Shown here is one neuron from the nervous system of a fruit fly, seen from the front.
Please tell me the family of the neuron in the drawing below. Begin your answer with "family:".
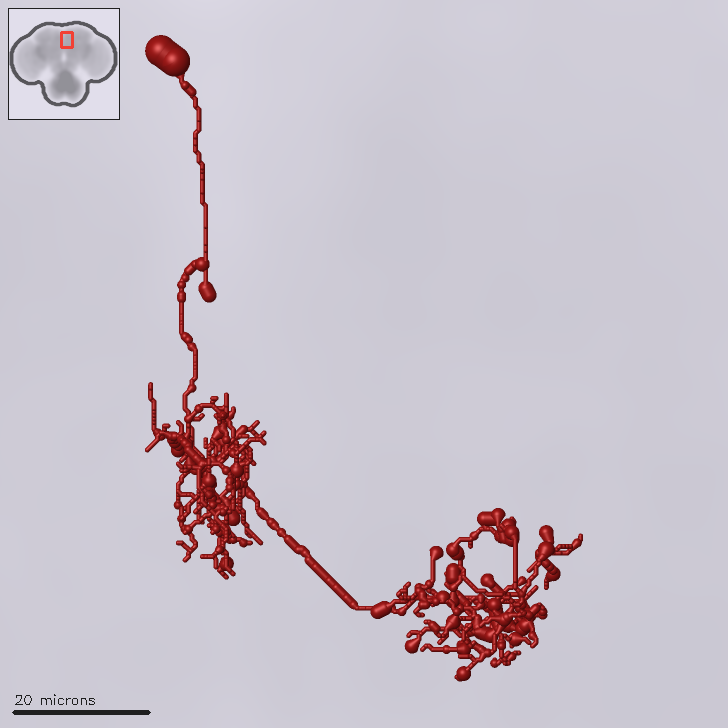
family: class CX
